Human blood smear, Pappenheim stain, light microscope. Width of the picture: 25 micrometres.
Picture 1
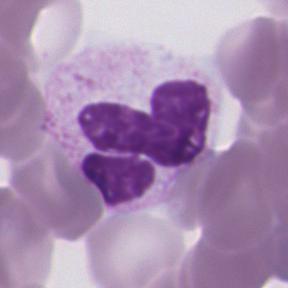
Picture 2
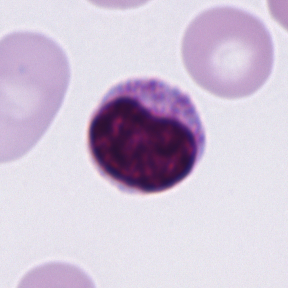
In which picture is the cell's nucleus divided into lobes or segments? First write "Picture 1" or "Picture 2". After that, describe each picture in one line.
Picture 1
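What picture 1 shows: The nucleus is split into three separate lobes.
What picture 2 shows: The nucleus has a shallow notch along its upper edge, giving it a slightly kidney-like shape.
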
